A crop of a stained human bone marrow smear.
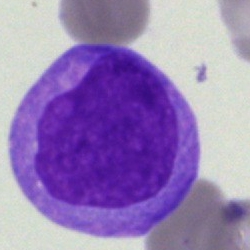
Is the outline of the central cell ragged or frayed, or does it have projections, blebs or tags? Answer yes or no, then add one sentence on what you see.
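No. The cell outline is round and smooth.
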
